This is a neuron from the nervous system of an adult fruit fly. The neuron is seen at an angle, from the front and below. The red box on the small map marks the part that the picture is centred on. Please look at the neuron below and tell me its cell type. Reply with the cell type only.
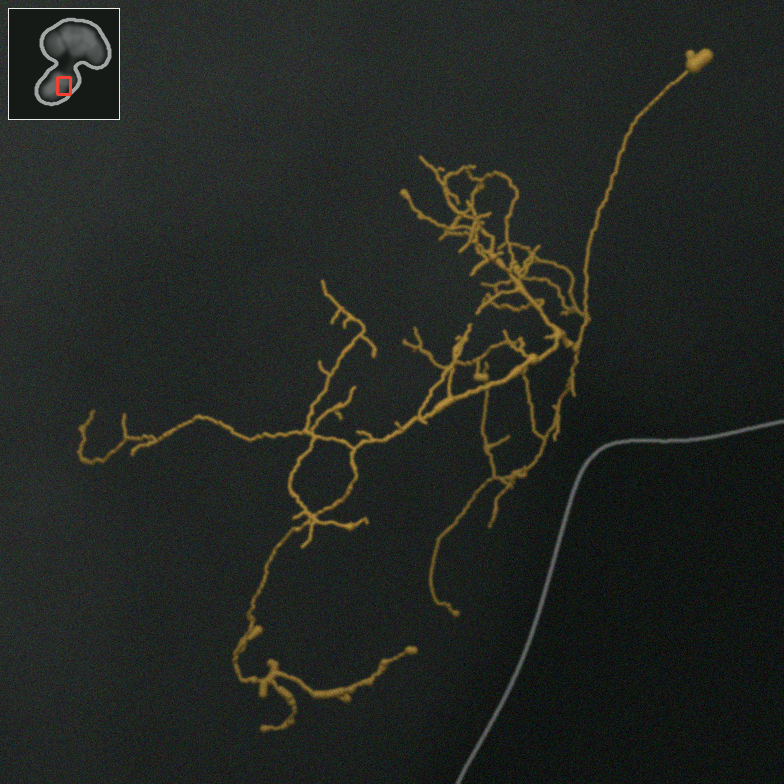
IN09A059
